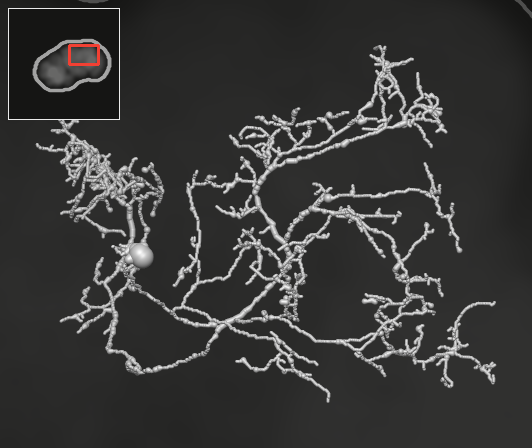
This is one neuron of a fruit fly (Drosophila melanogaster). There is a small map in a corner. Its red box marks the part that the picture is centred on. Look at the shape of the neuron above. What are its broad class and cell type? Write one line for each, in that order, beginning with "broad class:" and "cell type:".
broad class: central-brain intrinsic neuron
cell type: CL326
